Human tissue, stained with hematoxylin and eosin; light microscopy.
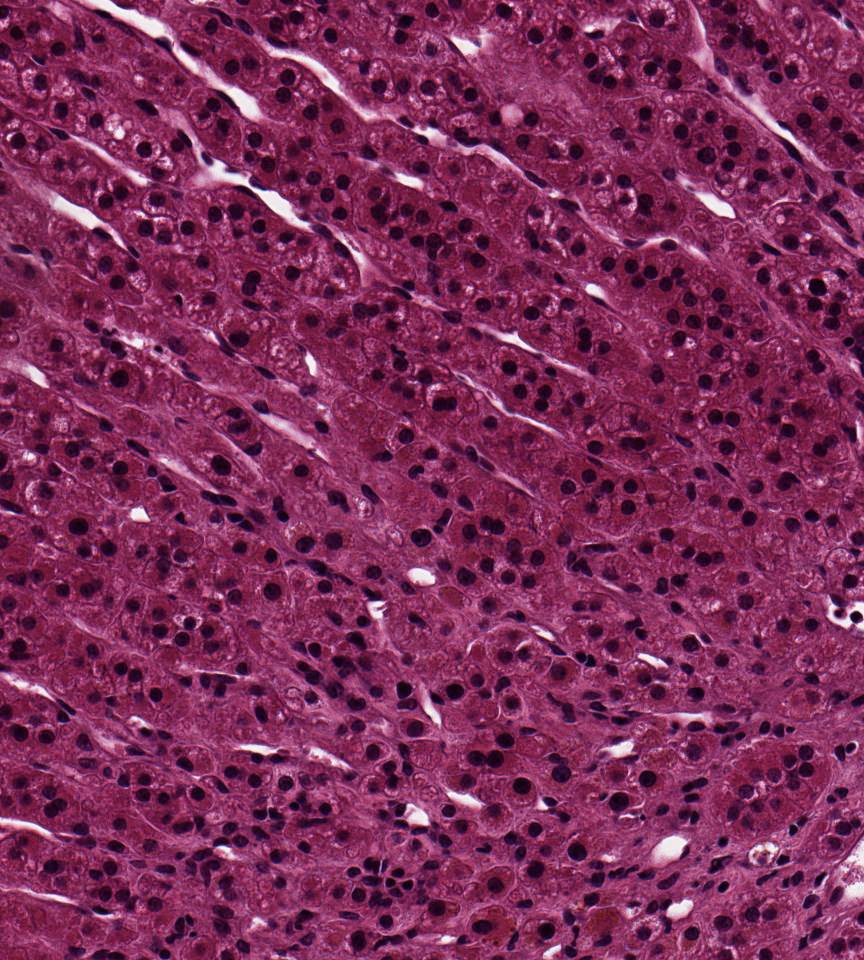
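Adrenal gland. Cords: separated by narrow, slit-like empty spaces lined by flattened cells, most conspicuous in the upper half. Upper and left cells: pale, finely vacuolated cytoplasm. Lower right cells: smaller, with more compact, deeply eosinophilic cytoplasm. Nuclei: round, dark, fairly uniform in size throughout.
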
